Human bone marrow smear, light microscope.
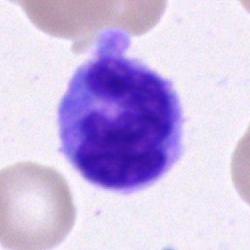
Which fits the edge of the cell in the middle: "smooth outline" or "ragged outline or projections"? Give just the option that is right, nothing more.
Ragged outline or projections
